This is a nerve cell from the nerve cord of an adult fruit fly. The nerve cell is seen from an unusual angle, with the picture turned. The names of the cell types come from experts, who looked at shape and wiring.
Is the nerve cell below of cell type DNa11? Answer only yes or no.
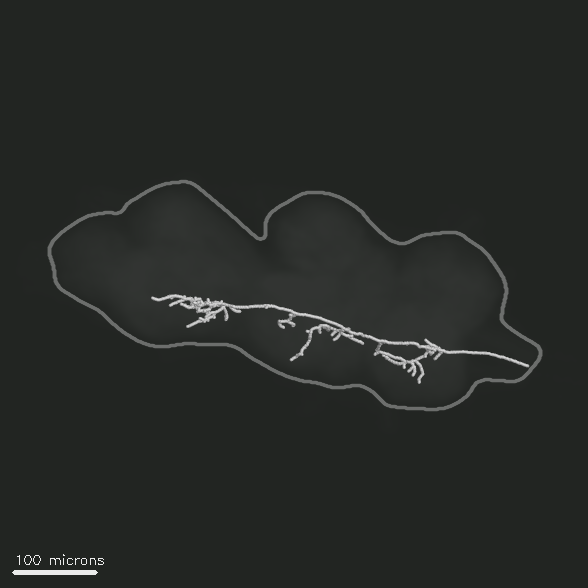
no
